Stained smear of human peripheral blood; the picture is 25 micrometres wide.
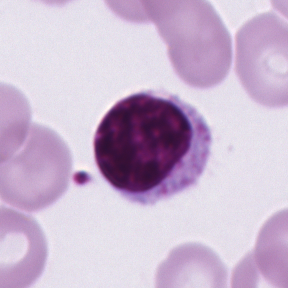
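Large granular lymphocyte, central cell, about 10 micrometres across. Nucleus round, no indentation or lobes, about 9 by 8 micrometres, filling about 70% of the cell's area. Cytoplasm a crescent lying mostly to the right of the nucleus, pale pinkish-lilac rather than deep blue. Fine reddish-purple granules scattered through it.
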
